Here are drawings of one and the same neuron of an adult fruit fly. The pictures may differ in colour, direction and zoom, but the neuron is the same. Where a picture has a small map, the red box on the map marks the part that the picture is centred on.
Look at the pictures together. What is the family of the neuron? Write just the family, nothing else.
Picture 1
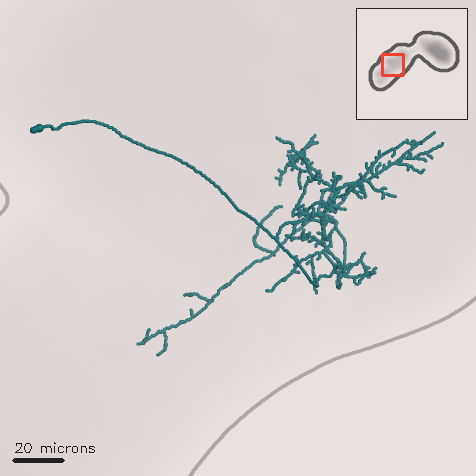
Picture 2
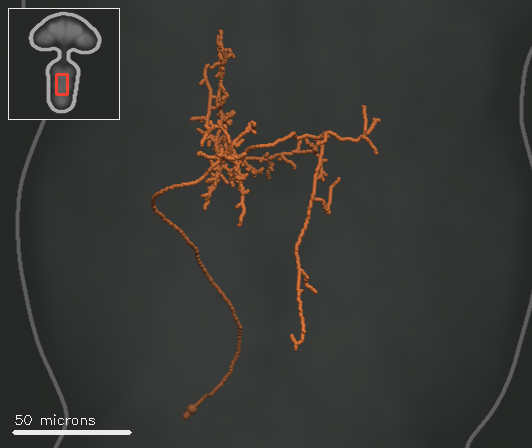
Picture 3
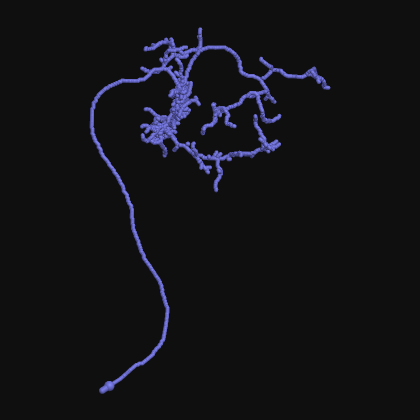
hemilineage 06A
